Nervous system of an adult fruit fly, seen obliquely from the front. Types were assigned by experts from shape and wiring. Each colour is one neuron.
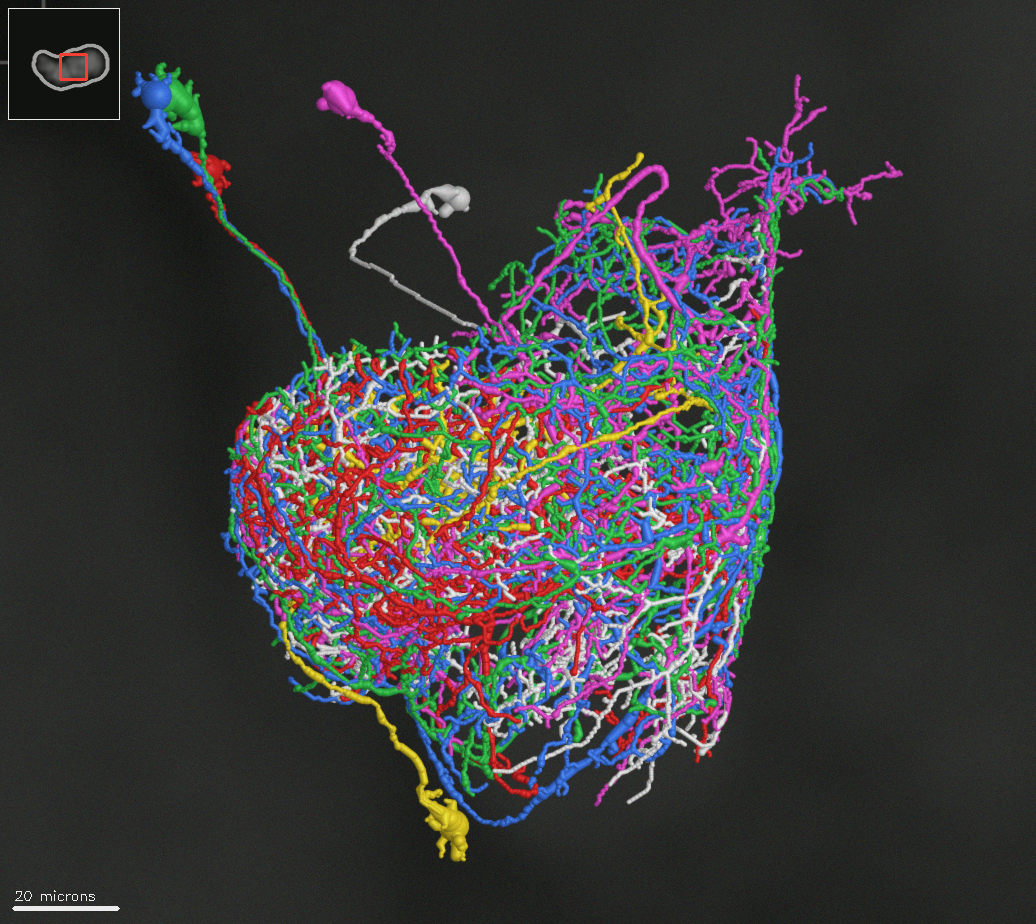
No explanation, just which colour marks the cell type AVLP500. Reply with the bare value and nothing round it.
white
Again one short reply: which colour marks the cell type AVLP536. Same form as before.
red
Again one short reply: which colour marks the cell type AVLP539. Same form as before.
blue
